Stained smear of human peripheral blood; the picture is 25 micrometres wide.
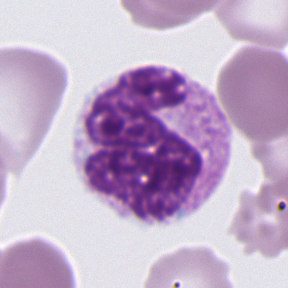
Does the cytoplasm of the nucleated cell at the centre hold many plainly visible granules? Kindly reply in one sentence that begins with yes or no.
Yes, this cell has a cytoplasm with many visible granules.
